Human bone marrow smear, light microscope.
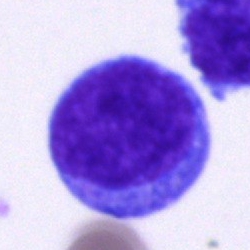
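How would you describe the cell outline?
Round and smooth, with no surface projections.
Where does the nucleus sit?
Toward the top of the cell, leaving more cytoplasm below it.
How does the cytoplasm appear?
A narrow blue rim that widens into a crescent at the bottom, with no vacuoles.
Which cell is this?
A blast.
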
